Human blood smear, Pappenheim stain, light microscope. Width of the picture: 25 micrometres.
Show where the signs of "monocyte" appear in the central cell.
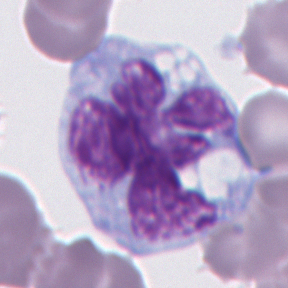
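Yes, this cell is a monocyte, and its nucleus goes with that name: it is folded into several overlapping lobes radiating from the centre.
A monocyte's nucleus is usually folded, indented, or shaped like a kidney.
The chromatin is finely streaked and lacy rather than coarsely clumped. Around the nucleus the cytoplasm is pale greyish blue, and its largest clear vacuole lies to the lower right of the nucleus.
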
